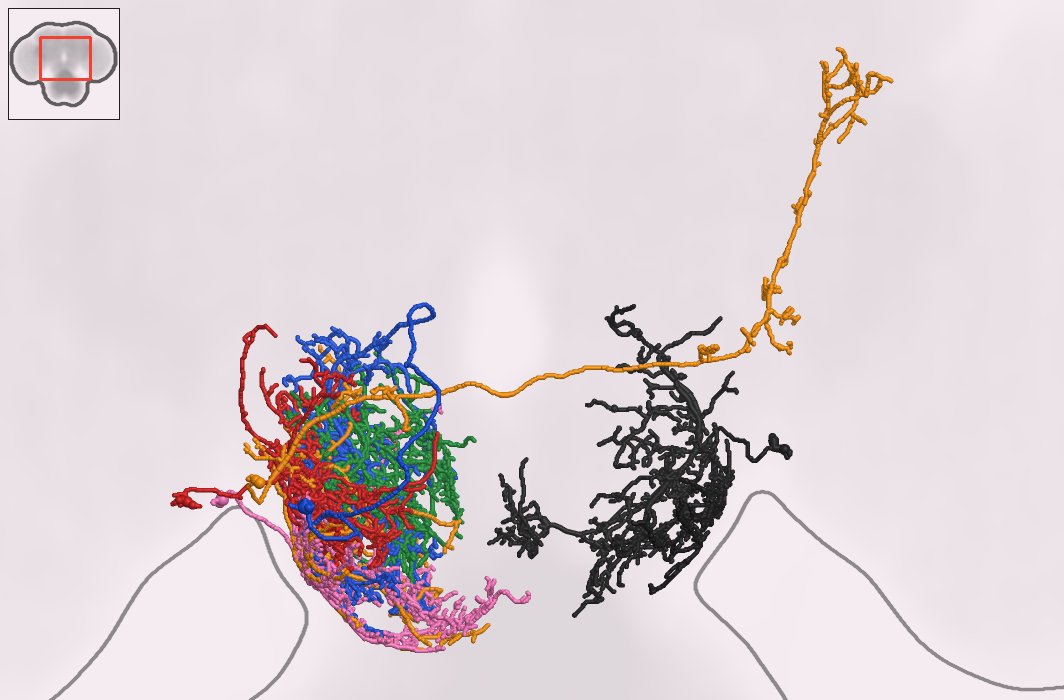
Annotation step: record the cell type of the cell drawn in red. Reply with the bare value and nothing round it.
GNG567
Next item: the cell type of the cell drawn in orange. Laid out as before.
GNG461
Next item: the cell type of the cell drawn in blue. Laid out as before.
GNG507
